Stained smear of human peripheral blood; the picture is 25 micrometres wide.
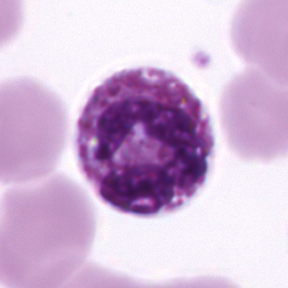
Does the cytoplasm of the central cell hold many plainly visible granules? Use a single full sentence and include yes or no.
Yes, many granules can be seen in the cytoplasm of the cell.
